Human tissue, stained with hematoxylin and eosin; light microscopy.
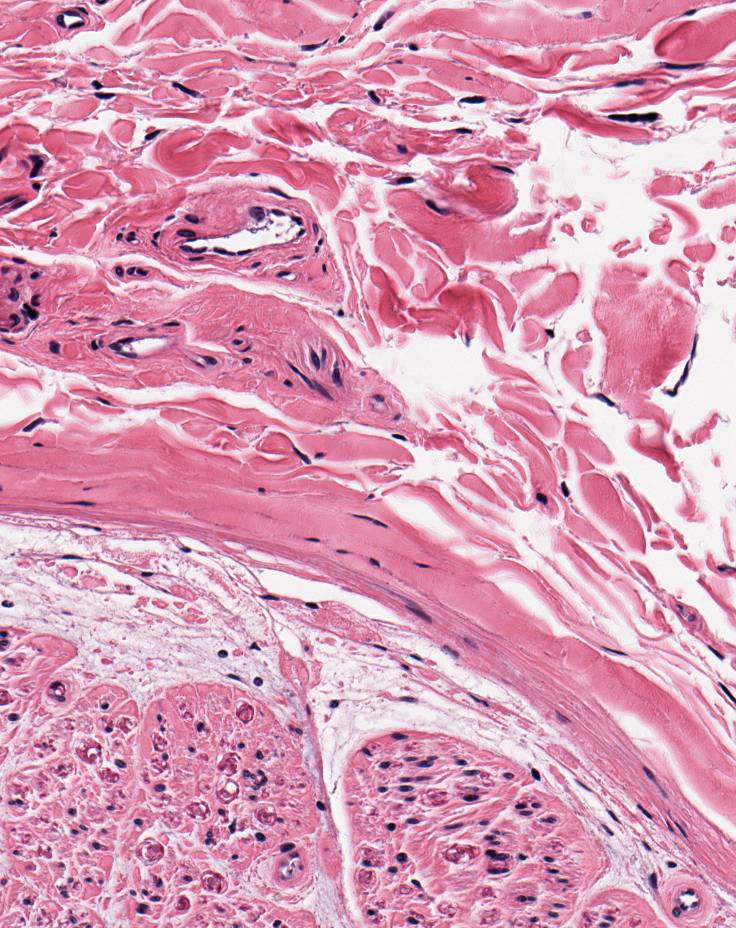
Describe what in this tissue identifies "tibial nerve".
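Fits tibial nerve: small thin-walled blood vessels with narrow lumens, upper left.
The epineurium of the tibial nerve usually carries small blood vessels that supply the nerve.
Also seen, upper field: thick eosinophilic collagen bundles running in many different directions. Nuclei among these upper bundles: sparse, dark, slender. Middle: a band of compact, parallel collagen curving from the left edge down toward the lower right.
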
